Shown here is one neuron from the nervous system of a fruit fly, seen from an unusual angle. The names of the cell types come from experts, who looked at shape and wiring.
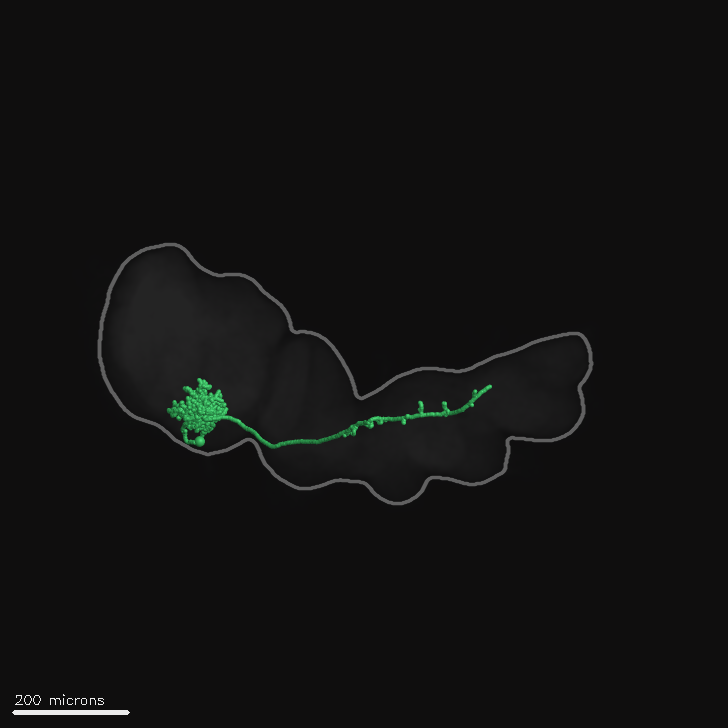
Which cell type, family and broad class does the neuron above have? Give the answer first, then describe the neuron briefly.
Its cell type is DNge069. Its family is DNge. This is a descending neuron. The cell body can be seen on the left of the picture. By the scale bar it is about 550 microns wide in this view.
